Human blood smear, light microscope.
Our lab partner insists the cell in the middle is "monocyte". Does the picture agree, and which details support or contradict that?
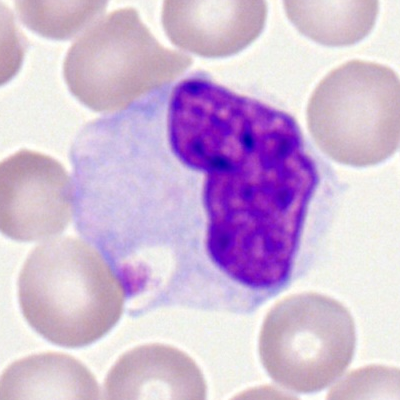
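The nucleus is irregular and folded, with notches along its left border, which goes with monocyte.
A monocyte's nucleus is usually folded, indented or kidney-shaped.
The cytoplasm is plentiful and extends widely to the left of the nucleus. This also goes with monocyte and speaks against lymphocyte.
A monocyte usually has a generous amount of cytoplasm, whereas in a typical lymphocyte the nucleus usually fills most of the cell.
Near the lower left edge, a clear vacuole holds a small clump of pink-purple material, which again goes with monocyte.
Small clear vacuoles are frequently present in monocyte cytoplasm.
The chromatin is dark purple and mottled, with darker clumps lying among lighter patches. The cytoplasm is a pale greyish lilac-blue, and the cell's outline is irregular rather than smoothly round. Weighed this way, monocyte is the fitting name.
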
